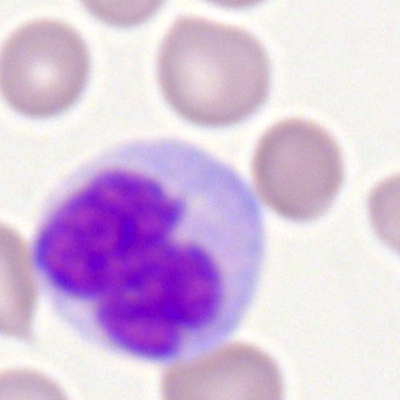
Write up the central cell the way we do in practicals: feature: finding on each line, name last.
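Nucleus: toward the lower left of the cell
Chromatin: dark purple, coarsely clumped
Cytoplasm colour: pale lilac-blue
Cytoplasm extent: widest on the upper right side
Name: monocyte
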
